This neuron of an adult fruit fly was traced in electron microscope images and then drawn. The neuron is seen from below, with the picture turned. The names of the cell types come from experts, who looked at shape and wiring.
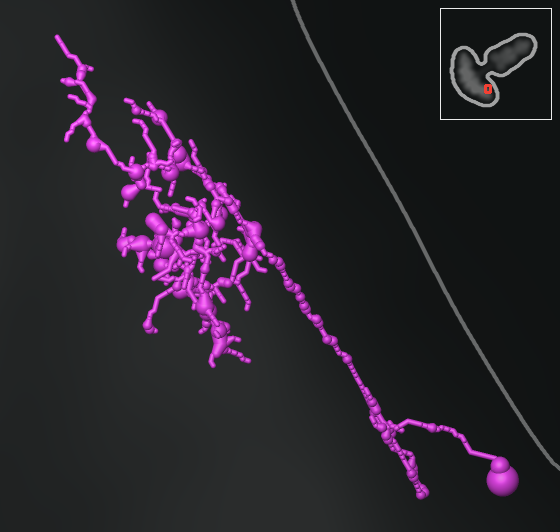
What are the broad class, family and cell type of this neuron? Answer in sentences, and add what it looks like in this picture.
Its broad class is optic-lobe intrinsic neuron. Its family is LPi. Its cell type is LPi3a. It is in the brain and does not reach the nerve cord. The cell body can be seen at the lower right of the picture. The picture shows dozens of branch ends.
